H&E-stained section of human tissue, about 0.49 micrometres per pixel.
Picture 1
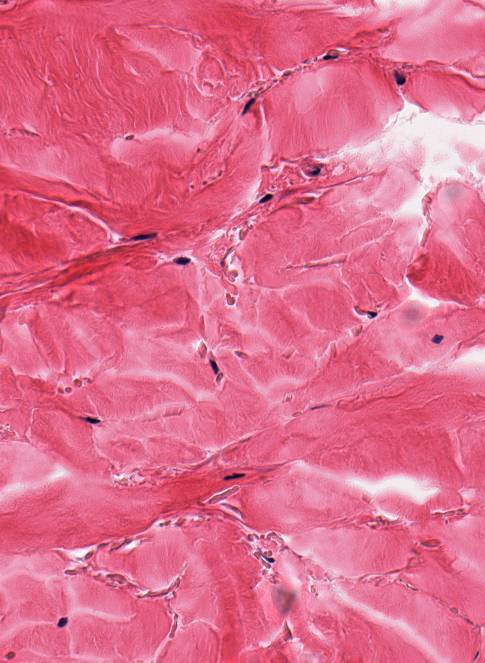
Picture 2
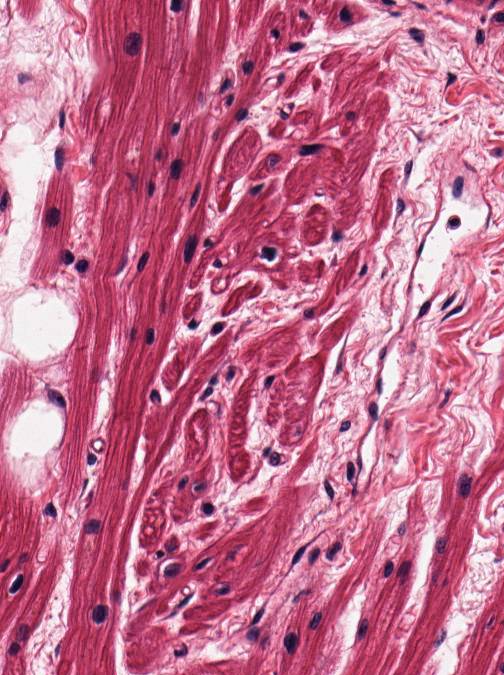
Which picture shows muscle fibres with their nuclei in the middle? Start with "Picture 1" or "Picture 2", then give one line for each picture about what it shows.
Picture 2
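Picture 1: The few nuclei are small, dark and flattened, and they lie at the edges of fibres rather than in their centres.
Picture 2: The nuclei of the lengthwise muscle fibres are oval, dark and lie in the middle of the fibres.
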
